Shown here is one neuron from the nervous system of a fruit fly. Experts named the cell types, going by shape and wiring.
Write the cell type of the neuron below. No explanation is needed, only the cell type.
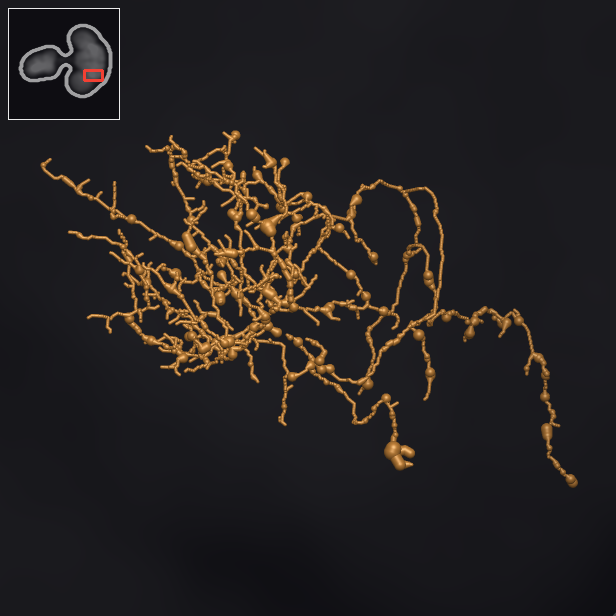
AVLP309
